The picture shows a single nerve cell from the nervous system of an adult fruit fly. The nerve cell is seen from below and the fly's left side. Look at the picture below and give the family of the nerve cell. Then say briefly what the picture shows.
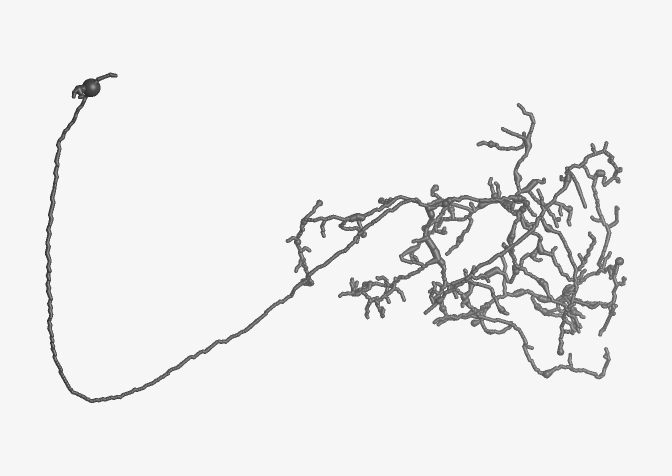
Its family is hemilineage MD3. This is a central-brain intrinsic neuron. The cell body is at the upper left of the picture. Dozens of branch ends can be seen.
